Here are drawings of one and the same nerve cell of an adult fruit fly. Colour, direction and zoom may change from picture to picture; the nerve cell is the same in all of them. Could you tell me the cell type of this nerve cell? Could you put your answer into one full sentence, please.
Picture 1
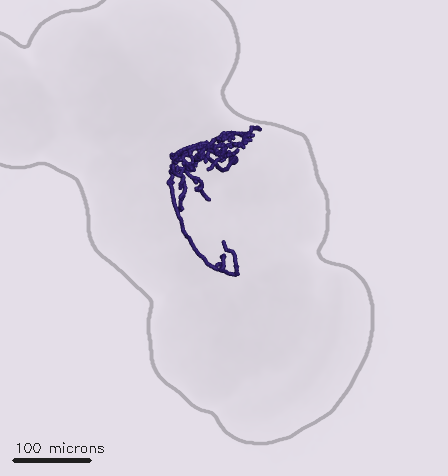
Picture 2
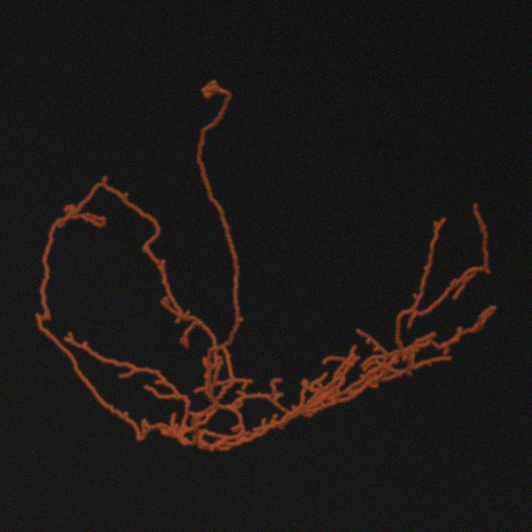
This nerve cell is a member of the PS055 cell type.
